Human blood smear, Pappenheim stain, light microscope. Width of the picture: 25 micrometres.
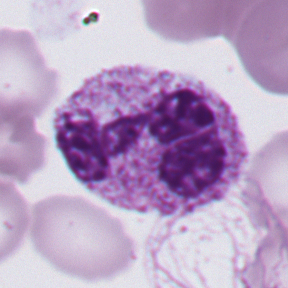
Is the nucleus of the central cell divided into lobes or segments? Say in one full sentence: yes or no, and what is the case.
Yes, there is a nucleus divided into separate lobes in this cell.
